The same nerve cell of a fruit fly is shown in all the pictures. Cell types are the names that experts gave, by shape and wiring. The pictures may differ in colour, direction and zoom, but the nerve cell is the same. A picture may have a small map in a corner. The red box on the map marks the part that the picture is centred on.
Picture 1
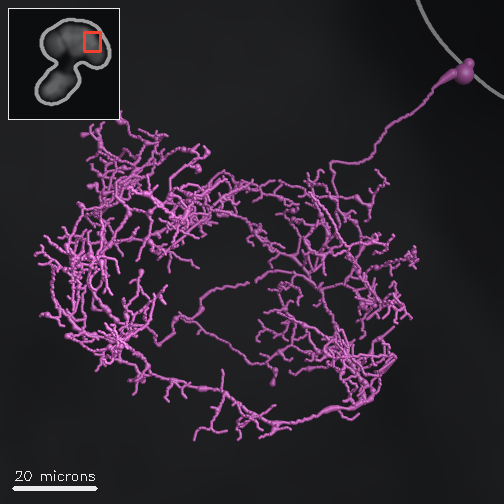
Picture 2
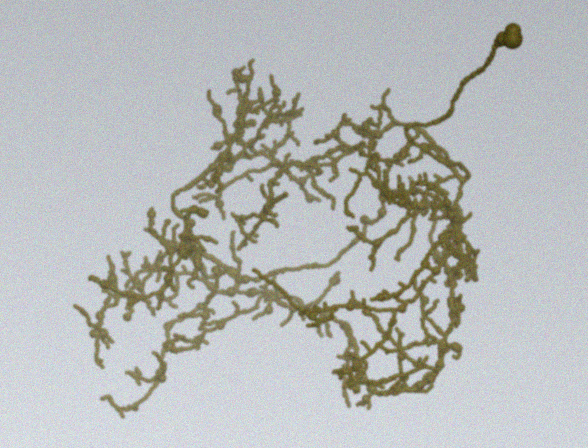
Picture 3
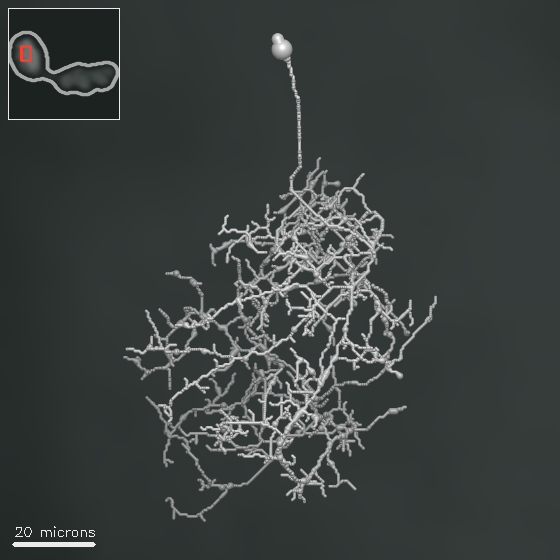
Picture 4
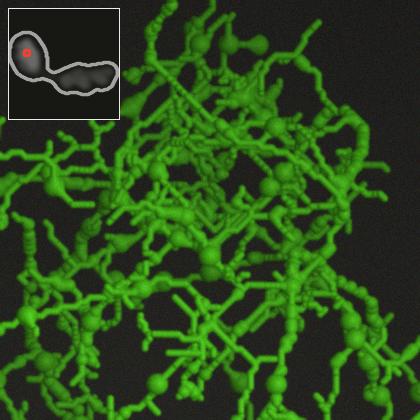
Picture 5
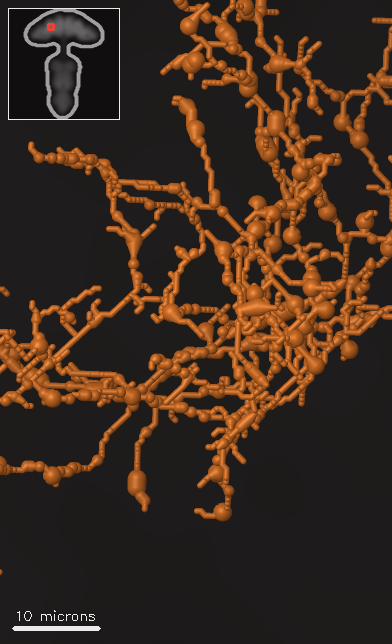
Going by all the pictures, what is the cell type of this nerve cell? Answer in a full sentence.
The cell type is PVLP082.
